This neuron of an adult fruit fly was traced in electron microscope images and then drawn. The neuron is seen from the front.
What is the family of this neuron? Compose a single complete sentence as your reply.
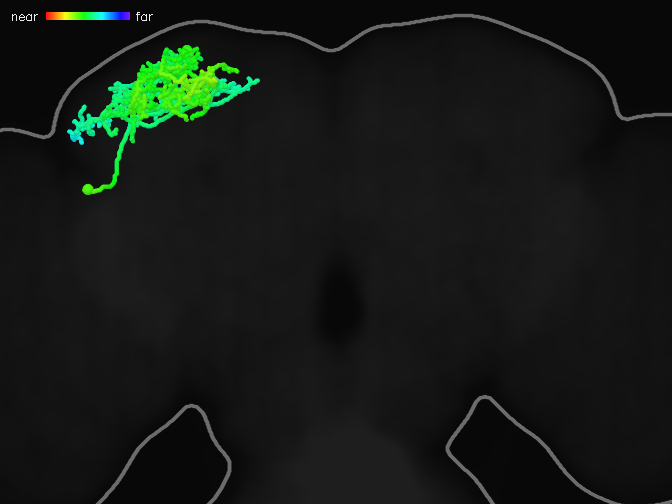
Belonging to family hemilineage LHa1 is this neuron.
